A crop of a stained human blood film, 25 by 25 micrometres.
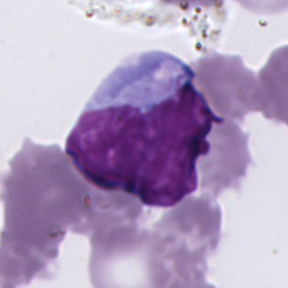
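Myeloblast: the central cell in a stained smear of peripheral blood. Notice first the pale blue-grey cytoplasm, capping the upper side of the cell without any vacuoles. The nucleus is broad and irregular, its upper border fairly straight against the cytoplasm. Its dark purple chromatin is finely, evenly mottled, with no coarse clumps.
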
